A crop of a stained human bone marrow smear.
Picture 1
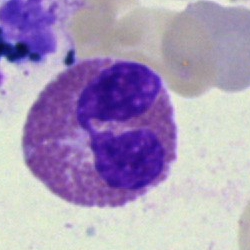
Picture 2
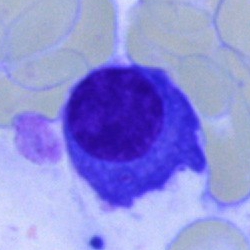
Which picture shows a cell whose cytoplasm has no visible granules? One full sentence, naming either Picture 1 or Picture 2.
For the cell in picture 2, the cytoplasm contains no visible granules.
